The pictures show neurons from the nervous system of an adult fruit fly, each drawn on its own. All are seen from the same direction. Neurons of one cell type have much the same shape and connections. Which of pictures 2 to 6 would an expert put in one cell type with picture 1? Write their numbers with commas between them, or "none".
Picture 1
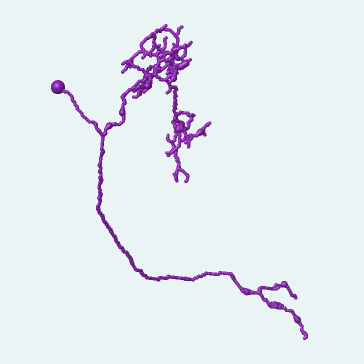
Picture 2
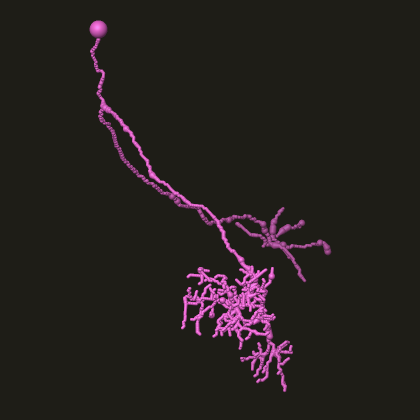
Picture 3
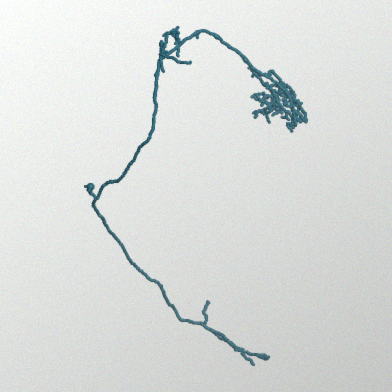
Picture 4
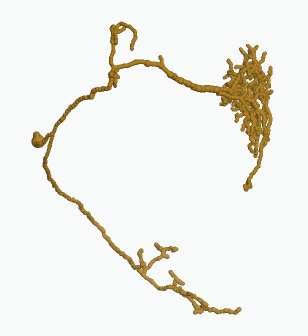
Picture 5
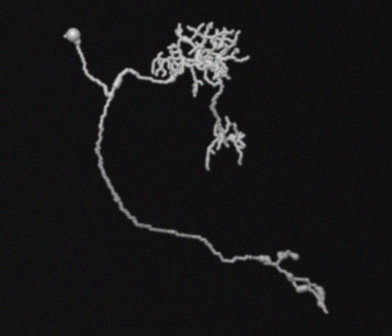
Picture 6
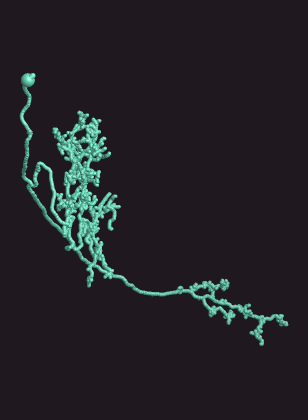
2, 5, 6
